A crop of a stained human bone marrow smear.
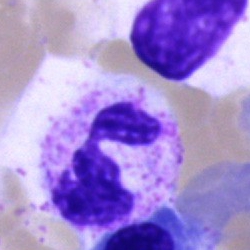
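Segmented neutrophil in the middle of the field. Its outline looks roughly round, I'd say. The nucleus bends into an S, and its parts meet at narrowed joins. Fine pink-lilac granules are scattered all through the cytoplasm, yet I find no vacuoles there.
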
